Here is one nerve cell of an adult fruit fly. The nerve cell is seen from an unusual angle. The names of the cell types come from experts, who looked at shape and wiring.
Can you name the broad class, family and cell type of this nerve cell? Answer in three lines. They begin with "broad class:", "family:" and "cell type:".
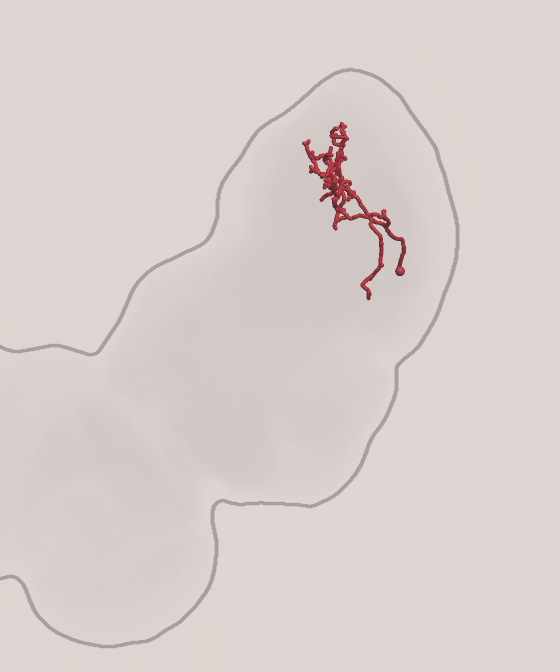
broad class: central-brain intrinsic neuron
family: hemilineage VLPl&p2_lateral
cell type: LHAV1b1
